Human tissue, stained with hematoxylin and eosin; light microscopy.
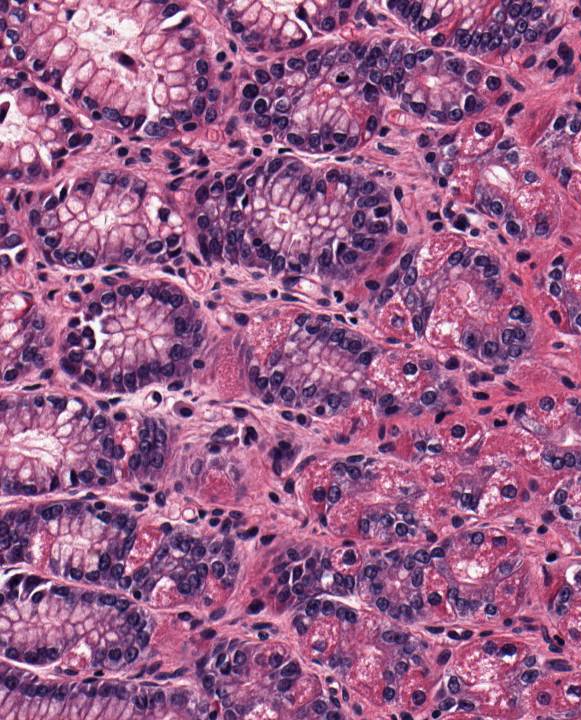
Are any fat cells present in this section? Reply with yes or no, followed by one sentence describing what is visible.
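No. No fat cells are seen anywhere in the field.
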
